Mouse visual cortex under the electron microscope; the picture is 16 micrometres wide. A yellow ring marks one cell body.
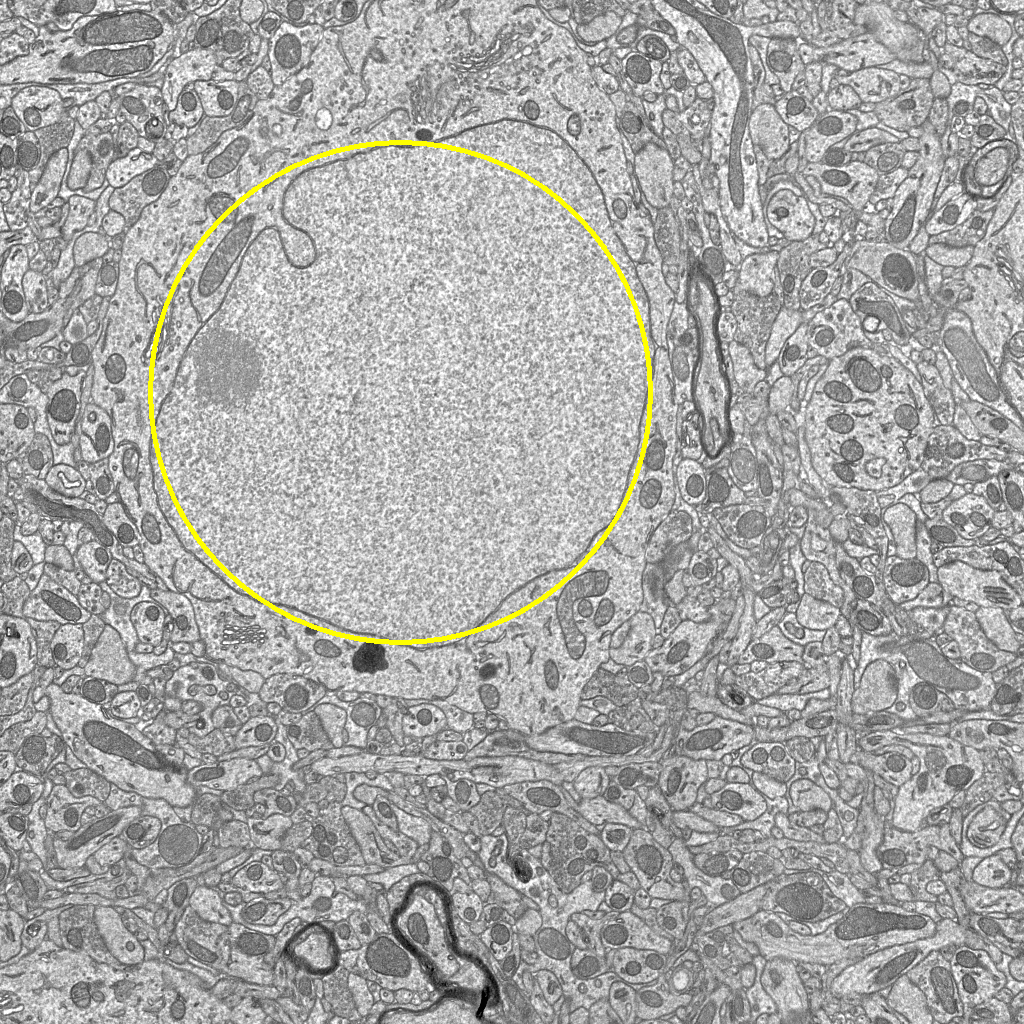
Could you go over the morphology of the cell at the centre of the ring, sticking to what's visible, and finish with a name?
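Shown whole, the round nucleus fills most of the ring. Its envelope has a single deep, narrow infolding at the upper left. An elongated mitochondrion lies in the cytoplasm at the upper left of the nucleus. Just below the nucleus sits a small, very dark, irregular body. This cell is an excitatory neuron.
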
